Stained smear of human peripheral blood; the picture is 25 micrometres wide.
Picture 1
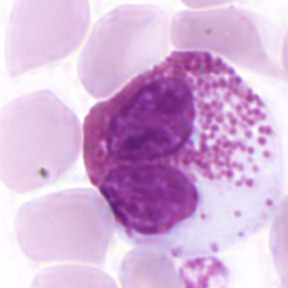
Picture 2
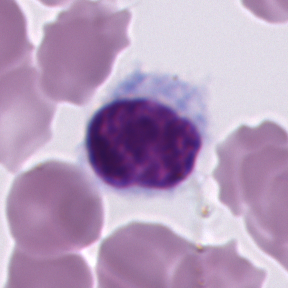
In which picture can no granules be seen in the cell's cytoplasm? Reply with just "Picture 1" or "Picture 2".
Picture 2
